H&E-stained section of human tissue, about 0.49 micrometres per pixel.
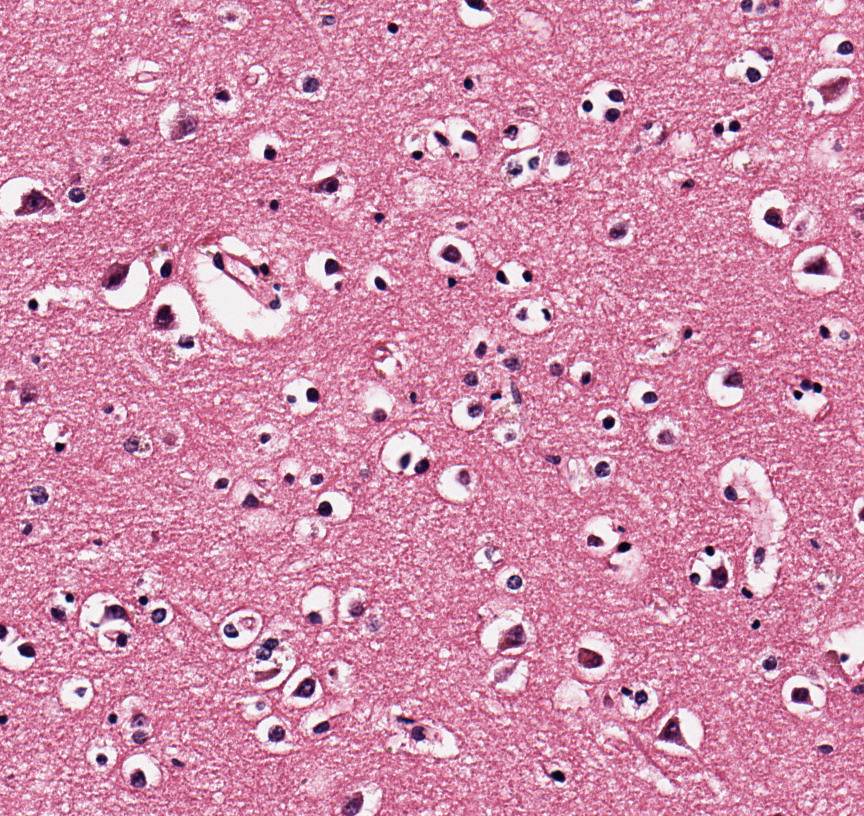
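Cerebral cortex. Pink background matrix finely fibrillary, no fibres running one direction. Small round dark nuclei with little visible cytoplasm, often in twos or threes beside larger cells. Most cells within round clear empty spaces, a processing retraction artefact. No epithelium, glands or fat cells.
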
